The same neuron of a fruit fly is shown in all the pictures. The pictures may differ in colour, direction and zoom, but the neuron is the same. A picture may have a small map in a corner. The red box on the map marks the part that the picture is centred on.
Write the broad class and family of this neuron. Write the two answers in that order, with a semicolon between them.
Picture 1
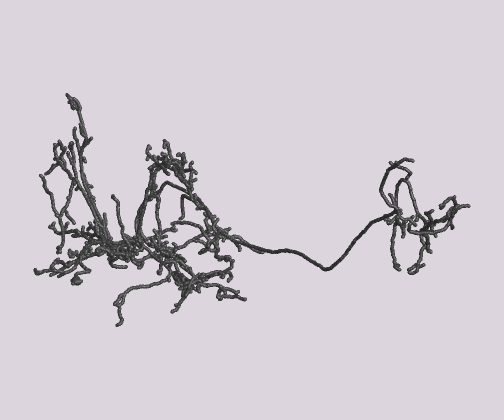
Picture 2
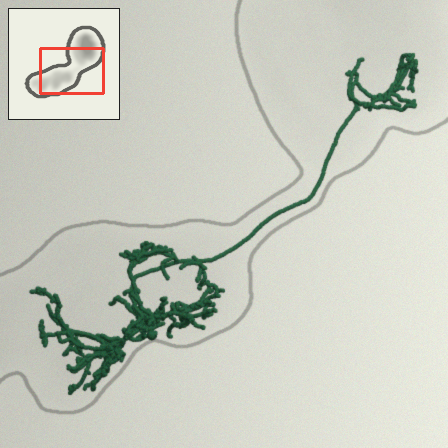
ascending neuron; hemilineage 10B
